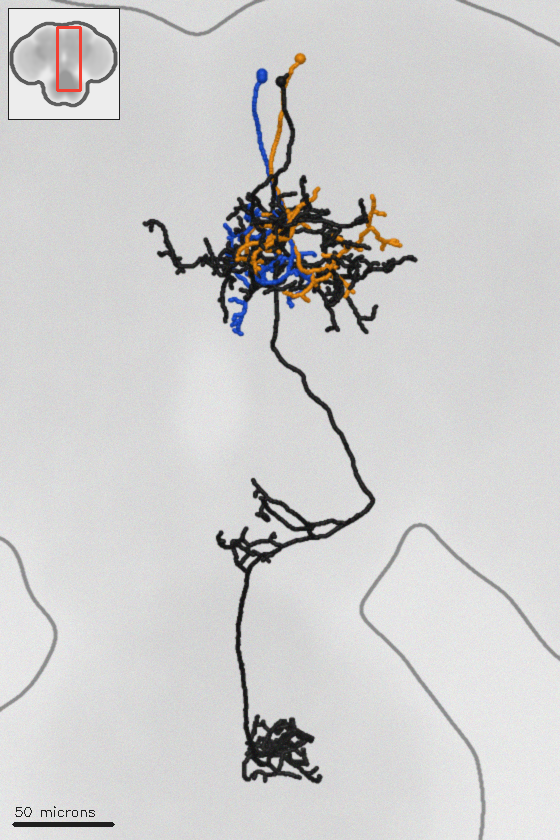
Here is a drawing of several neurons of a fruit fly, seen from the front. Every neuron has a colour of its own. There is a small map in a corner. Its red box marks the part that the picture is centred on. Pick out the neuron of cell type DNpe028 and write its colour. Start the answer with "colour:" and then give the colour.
colour: black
